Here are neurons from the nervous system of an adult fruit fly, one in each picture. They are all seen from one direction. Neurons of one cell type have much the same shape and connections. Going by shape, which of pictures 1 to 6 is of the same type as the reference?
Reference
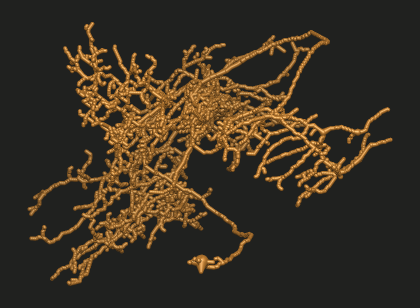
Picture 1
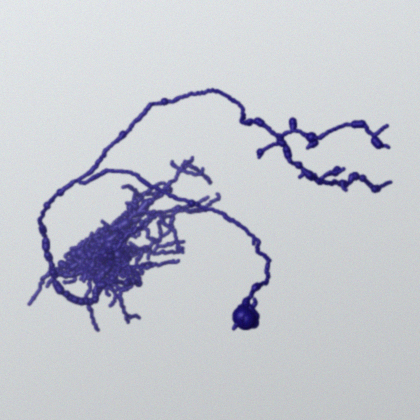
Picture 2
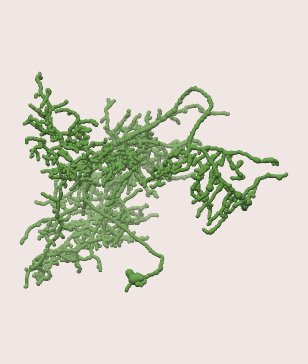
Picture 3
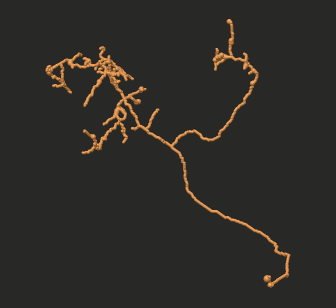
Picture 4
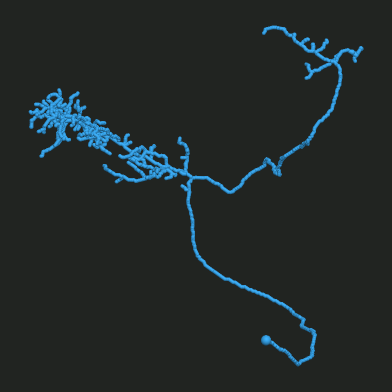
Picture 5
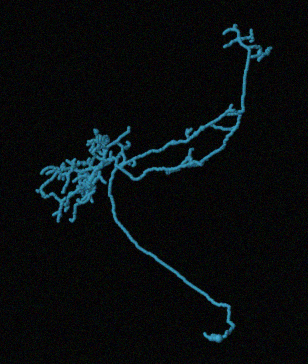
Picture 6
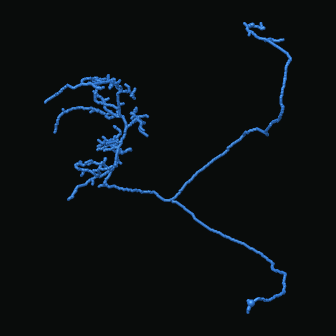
Picture 2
